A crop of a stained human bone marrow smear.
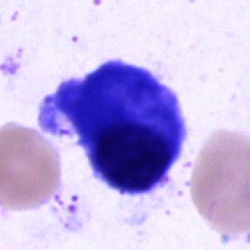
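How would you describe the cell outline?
It is irregular and lumpy rather than smoothly round.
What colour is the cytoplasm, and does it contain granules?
The cytoplasm is a deep blue, and no distinct granules can be seen in it.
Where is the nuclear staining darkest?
In the lower half of the cell.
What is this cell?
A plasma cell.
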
